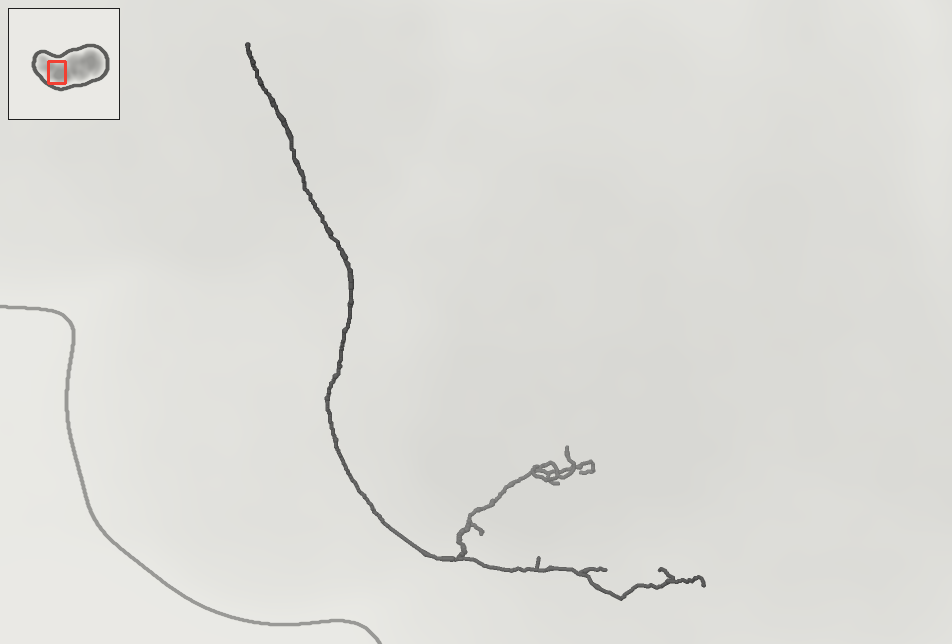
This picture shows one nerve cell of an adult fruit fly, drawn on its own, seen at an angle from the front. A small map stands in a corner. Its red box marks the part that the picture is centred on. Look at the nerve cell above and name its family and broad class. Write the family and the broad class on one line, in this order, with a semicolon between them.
class mechanosensory tactile; sensory neuron entering the nerve cord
